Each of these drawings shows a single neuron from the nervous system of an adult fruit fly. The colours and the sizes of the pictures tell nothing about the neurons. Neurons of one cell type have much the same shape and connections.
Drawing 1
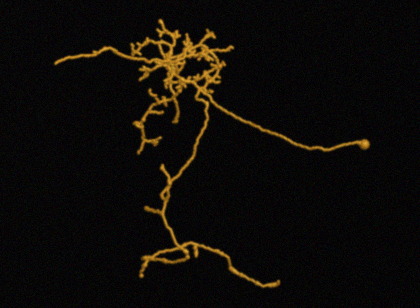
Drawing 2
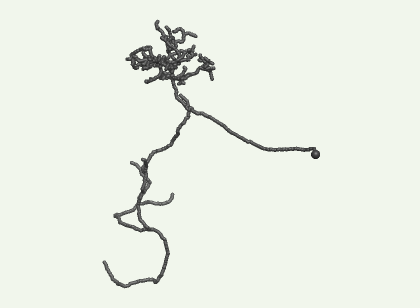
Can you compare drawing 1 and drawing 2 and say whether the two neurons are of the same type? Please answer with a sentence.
They are of the same cell type.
